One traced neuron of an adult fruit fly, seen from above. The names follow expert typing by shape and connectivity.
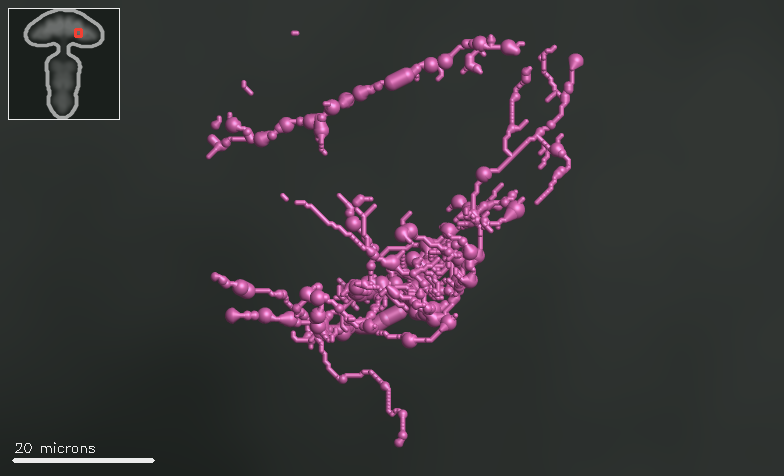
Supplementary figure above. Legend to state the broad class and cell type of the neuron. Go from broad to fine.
central-brain intrinsic neuron; CB3676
